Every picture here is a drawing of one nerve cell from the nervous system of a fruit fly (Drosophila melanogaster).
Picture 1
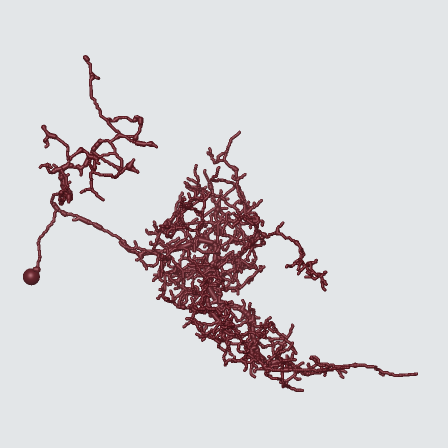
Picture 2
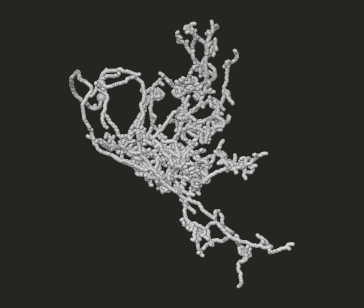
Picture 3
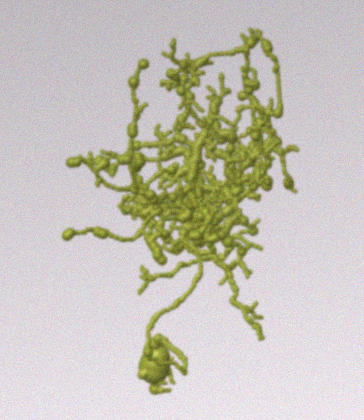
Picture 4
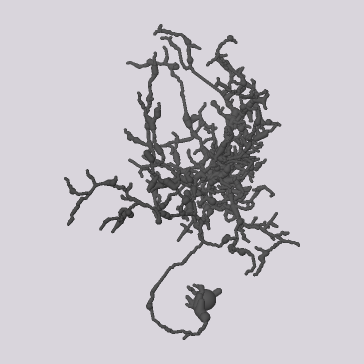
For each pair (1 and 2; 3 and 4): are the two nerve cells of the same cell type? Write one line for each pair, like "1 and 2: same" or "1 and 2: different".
1 and 2: different
3 and 4: same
